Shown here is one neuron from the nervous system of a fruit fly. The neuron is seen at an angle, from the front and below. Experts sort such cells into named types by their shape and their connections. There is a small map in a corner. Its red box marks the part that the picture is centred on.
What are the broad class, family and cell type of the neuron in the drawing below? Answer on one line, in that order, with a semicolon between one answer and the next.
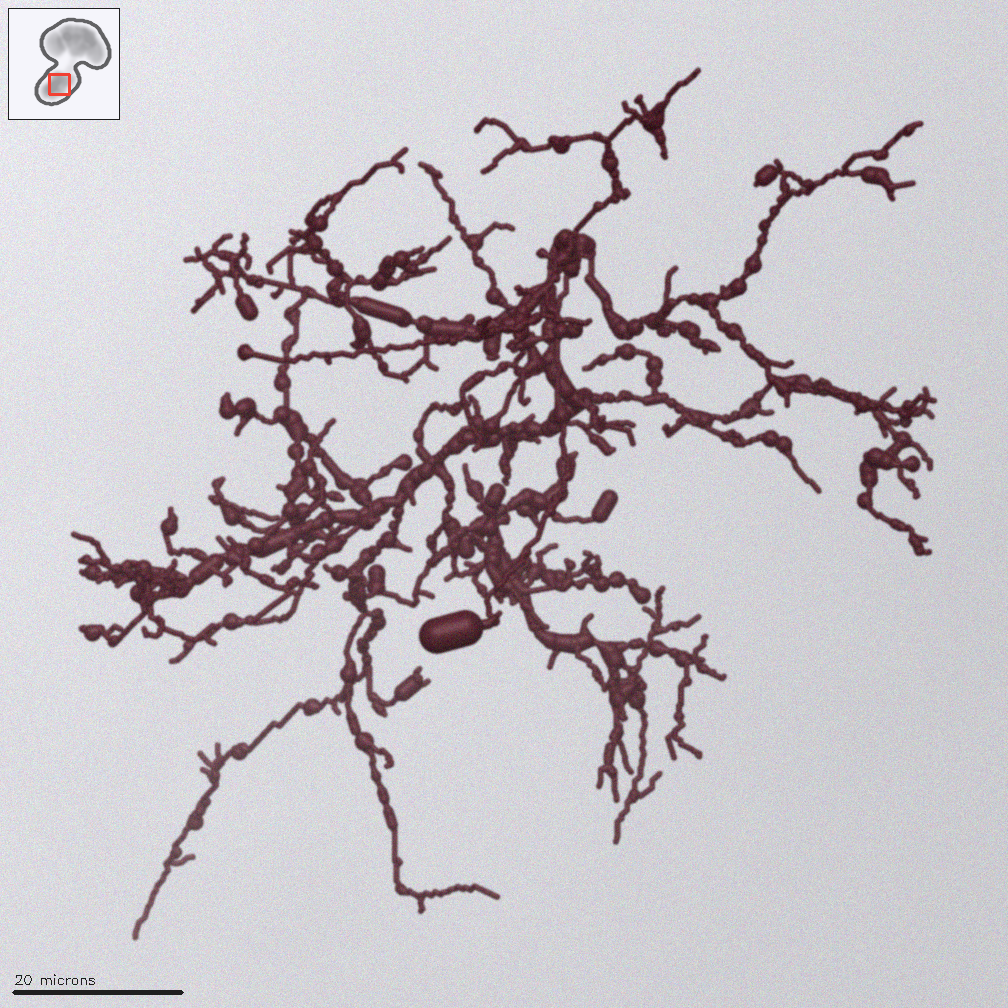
nerve-cord intrinsic neuron; hemilineage 00A; IN00A025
